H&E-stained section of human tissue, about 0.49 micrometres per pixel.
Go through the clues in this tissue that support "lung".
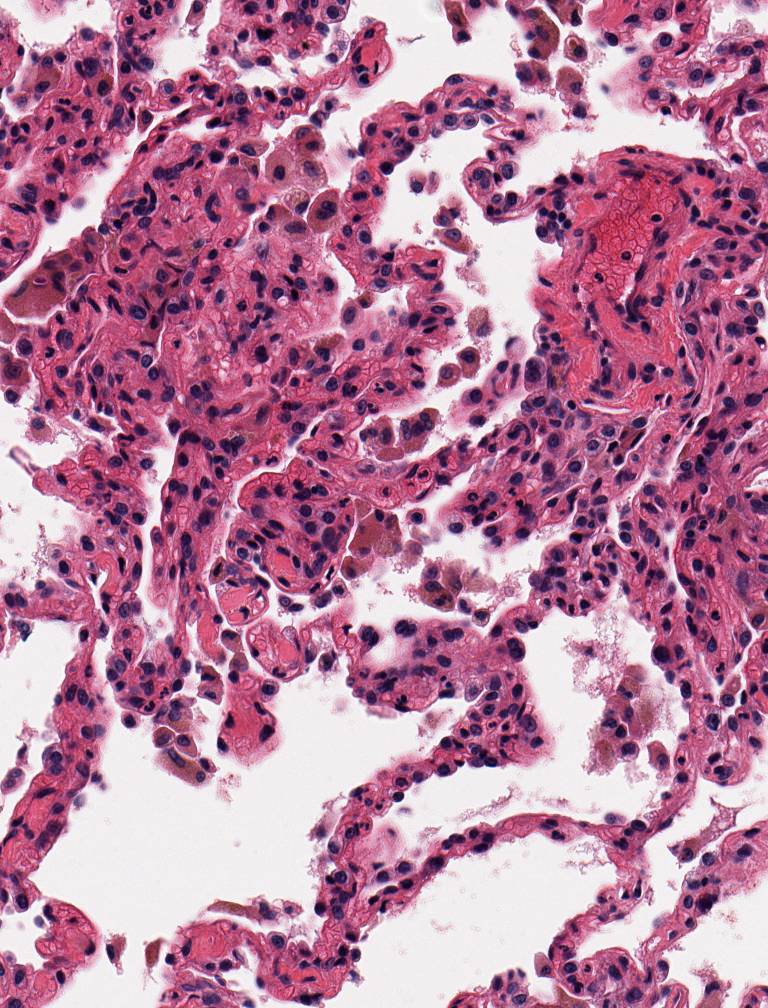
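Tissue: lung.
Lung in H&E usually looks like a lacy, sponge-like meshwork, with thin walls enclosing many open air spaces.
Fits: branching septa divide the field into irregular empty spaces, widest along the lower edge. Also seen: large macrophages with abundant brown granular cytoplasm, single and in small clusters within the spaces, mostly centre and lower left. Upper right: a vessel packed with red blood cells forming a honeycomb of pale red outlines. Some spaces, especially toward the right, hold faint pale pink wispy material.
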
